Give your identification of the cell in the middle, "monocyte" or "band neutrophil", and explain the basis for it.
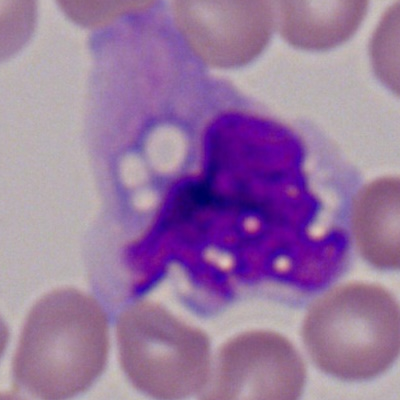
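It's a monocyte. Looking it over, the nucleus is irregular and folded, its edge indented and uneven, and it sits in the lower right part of the cell. Just to the upper left of the nucleus, a cluster of round clear vacuoles lies in the cytoplasm. Small clear dots also lie over the nucleus.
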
